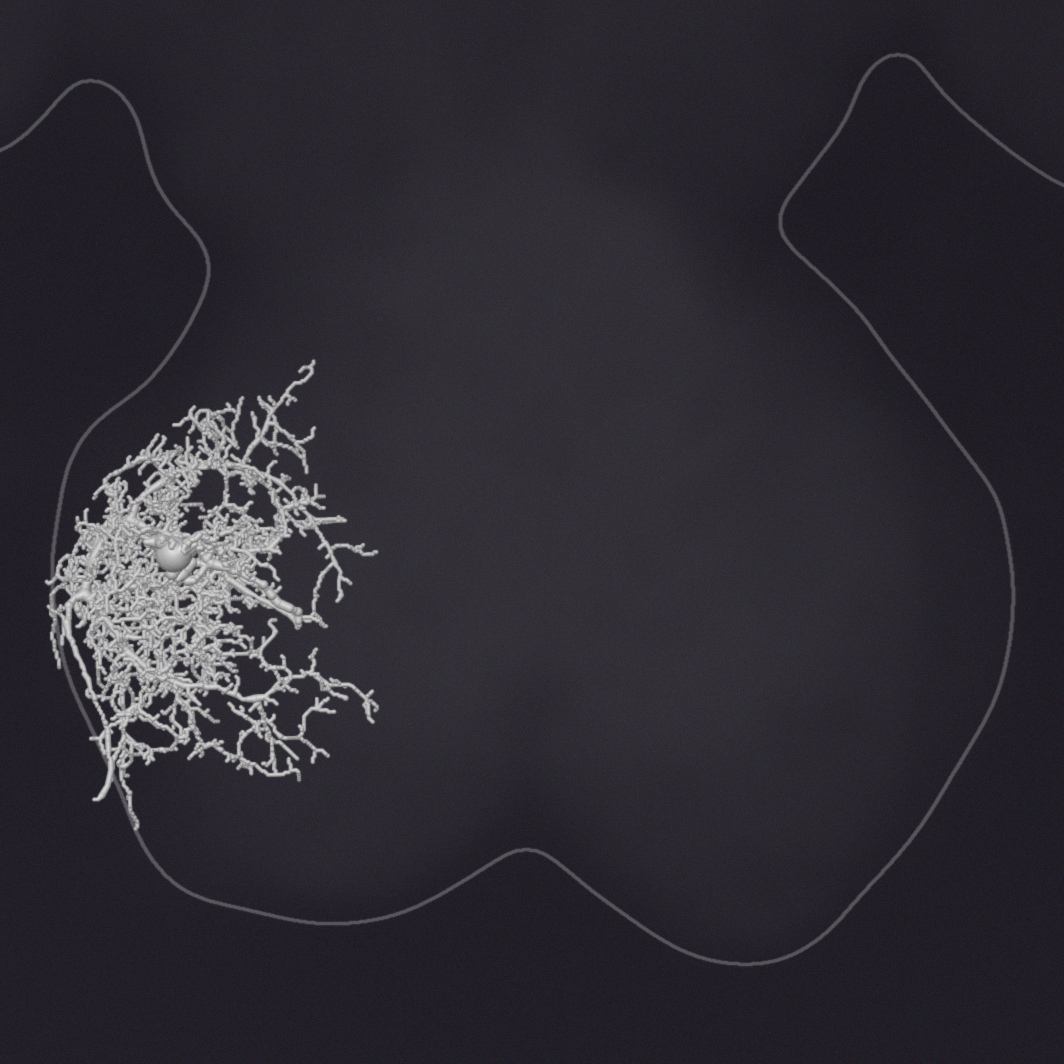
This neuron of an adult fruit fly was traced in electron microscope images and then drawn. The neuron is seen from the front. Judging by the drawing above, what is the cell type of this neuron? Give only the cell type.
Sternal anterior rotator MN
